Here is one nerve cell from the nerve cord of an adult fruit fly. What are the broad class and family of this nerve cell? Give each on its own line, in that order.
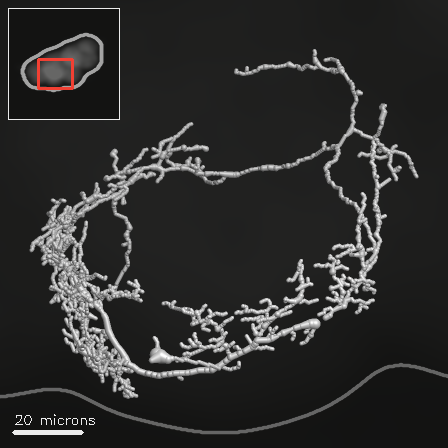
nerve-cord intrinsic neuron
hemilineage 04B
